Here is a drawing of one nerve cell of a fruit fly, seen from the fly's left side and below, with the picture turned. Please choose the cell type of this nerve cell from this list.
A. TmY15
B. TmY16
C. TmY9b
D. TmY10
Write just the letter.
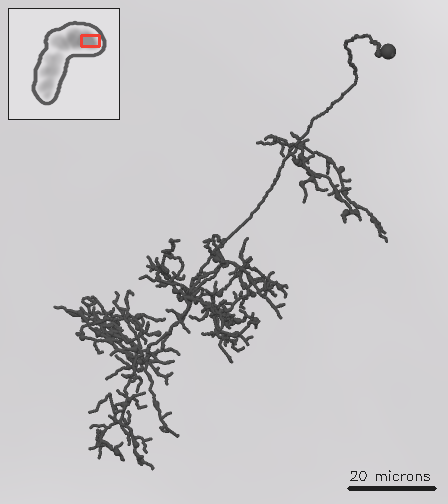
A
